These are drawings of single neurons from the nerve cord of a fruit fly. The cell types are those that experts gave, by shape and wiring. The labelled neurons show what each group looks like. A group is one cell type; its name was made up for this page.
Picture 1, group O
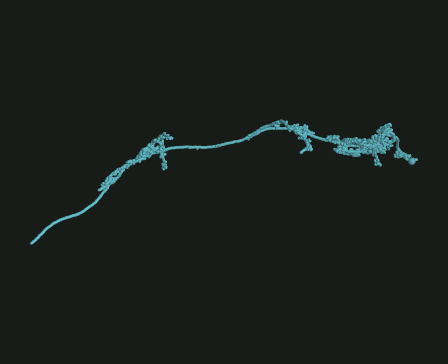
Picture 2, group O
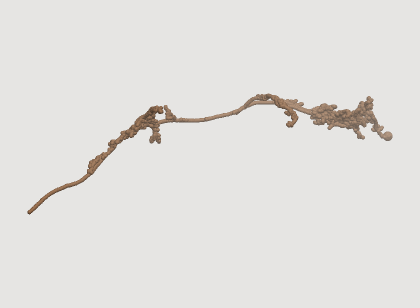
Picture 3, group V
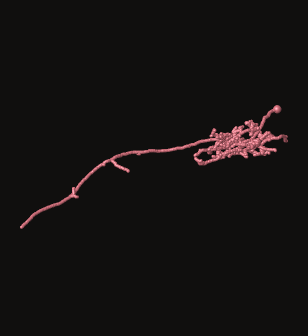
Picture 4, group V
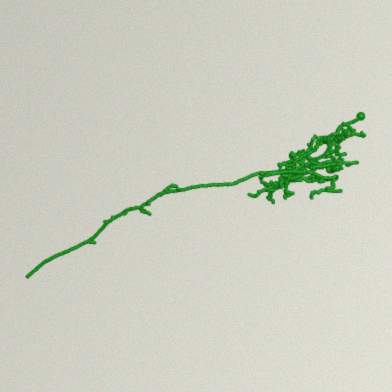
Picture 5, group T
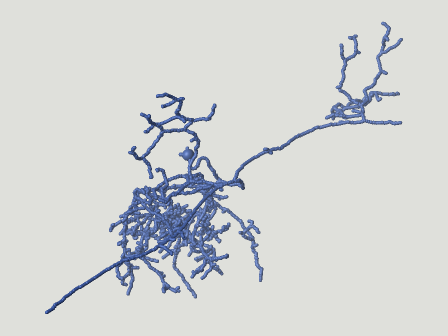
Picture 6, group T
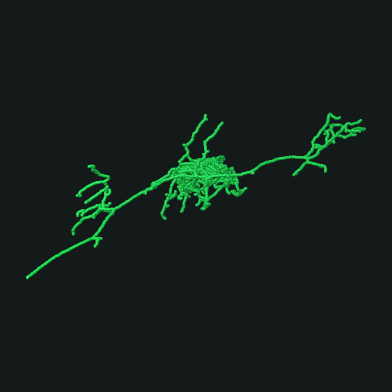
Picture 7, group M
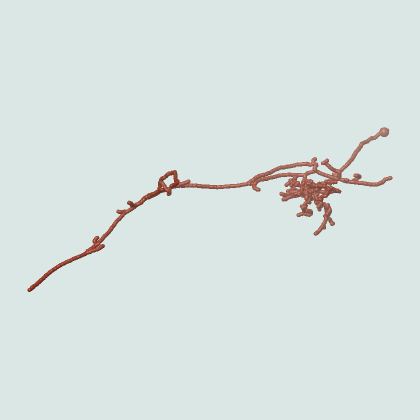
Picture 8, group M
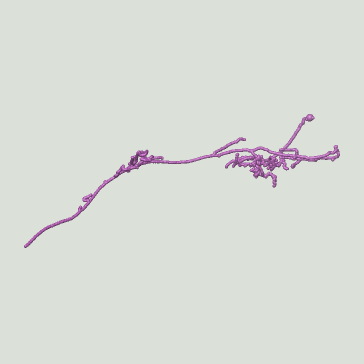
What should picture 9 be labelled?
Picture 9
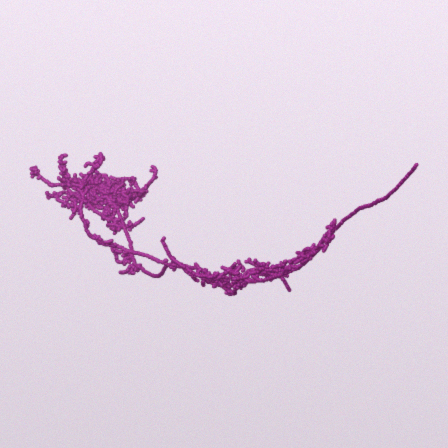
group O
